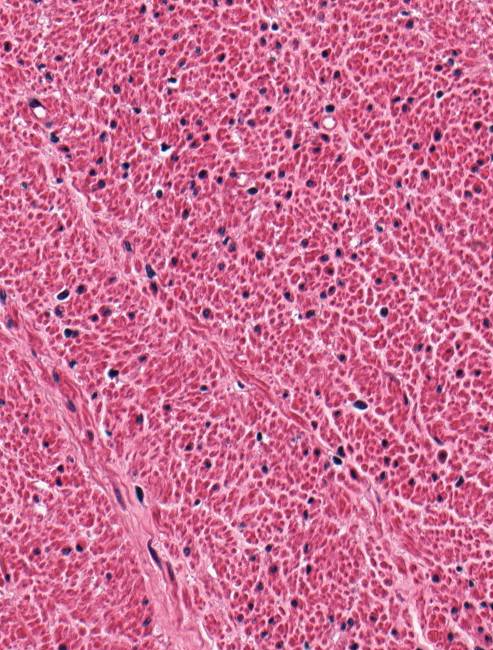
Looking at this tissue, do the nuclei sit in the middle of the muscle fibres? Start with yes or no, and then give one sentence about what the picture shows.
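Yes. The muscle fibre nuclei are single, round and dark, and sit in the centre of the fibre profiles.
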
